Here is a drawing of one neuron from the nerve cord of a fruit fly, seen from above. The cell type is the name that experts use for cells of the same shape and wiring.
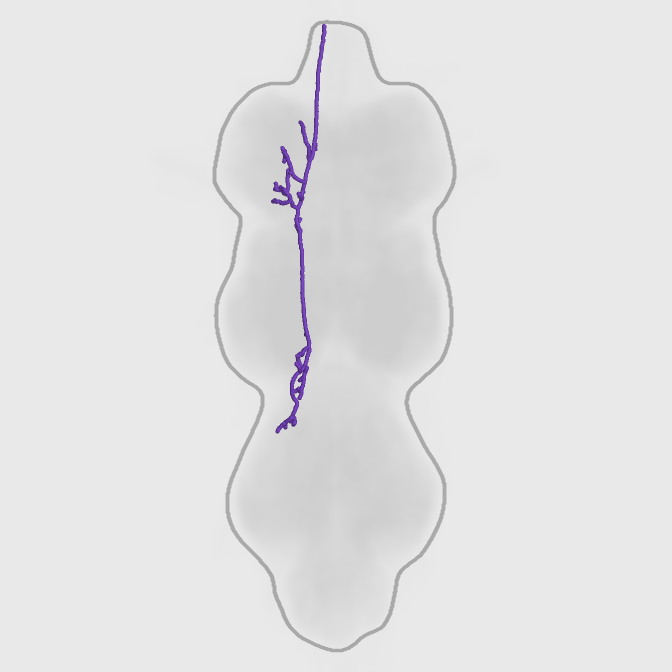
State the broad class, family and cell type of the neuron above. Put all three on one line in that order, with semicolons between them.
descending neuron; DNb; DNb02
